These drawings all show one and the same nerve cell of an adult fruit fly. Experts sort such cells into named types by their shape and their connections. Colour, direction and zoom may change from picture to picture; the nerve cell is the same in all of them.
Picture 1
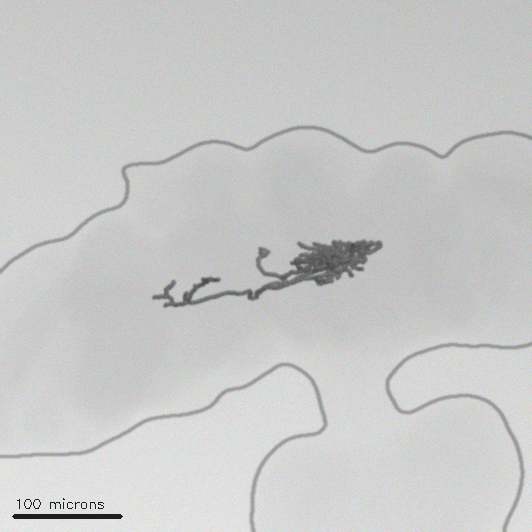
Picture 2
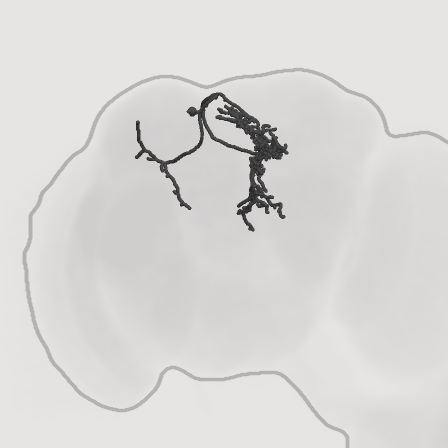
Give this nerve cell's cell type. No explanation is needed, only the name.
SIP140m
